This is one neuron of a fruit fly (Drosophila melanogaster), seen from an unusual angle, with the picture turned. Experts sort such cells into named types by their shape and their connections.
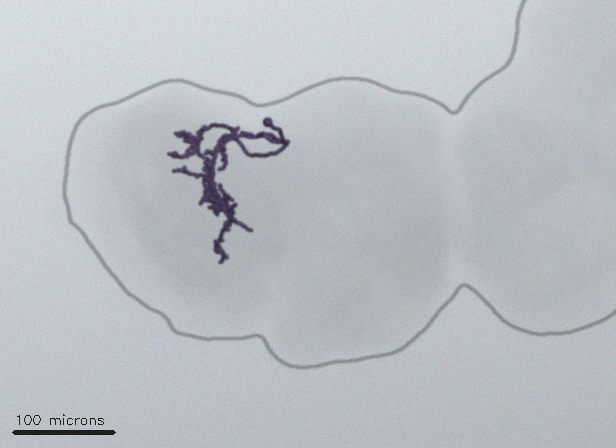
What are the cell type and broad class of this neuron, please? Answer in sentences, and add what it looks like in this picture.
The cell type is SIP081. This is a central-brain intrinsic neuron. The cell body can be seen at the top of the picture. From top to bottom in the picture it spans about 140 microns.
